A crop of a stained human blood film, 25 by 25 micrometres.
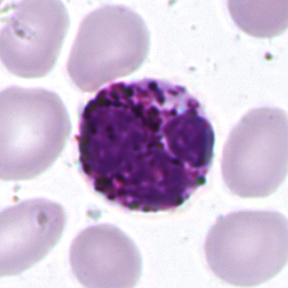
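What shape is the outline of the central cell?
Round and smooth.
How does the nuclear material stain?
A dense, dark purple.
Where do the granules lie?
Many lie over the nucleus and partly hide its outline, and they are most crowded along the upper-left edge of the cell.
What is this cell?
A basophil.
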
